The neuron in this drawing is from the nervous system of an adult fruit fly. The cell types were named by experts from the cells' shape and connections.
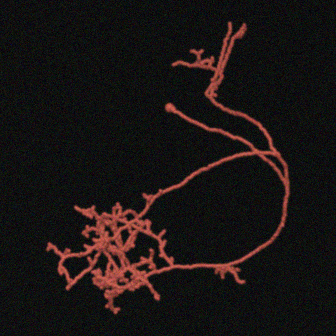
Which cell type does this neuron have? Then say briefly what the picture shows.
Its cell type is CRE092. This is a central-brain intrinsic neuron. In this view it is about as wide as it is tall.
